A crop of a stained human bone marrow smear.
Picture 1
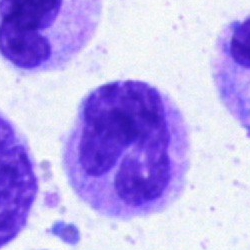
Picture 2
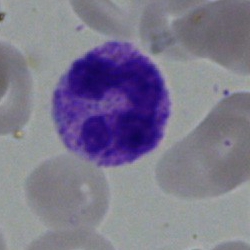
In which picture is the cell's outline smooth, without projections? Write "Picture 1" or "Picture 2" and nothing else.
Picture 1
